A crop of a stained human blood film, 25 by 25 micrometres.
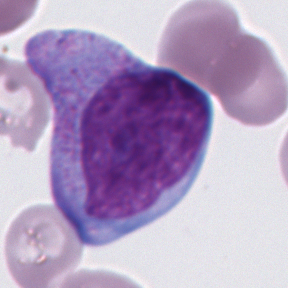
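Atypical promyelocyte in the middle of the smear. Its chromatin looks mottled, with darker and lighter purple patches. There's a lot of cytoplasm, a wide area on the left side of the nucleus, blue all over and deepest blue along the lower border of the cell. You'll also spot fine purplish granules scattered through the upper-left cytoplasm.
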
